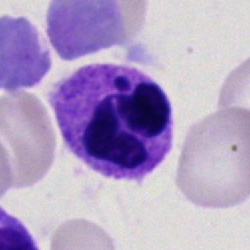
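Segmented neutrophil, the central cell in a stained human bone marrow smear. Its outline is roughly round and smooth. Notice how dense and very dark purple the chromatin is, and how fine purple granules are scattered all through the cytoplasm. Near the top of the cell, just above the nucleus, sits a small round dark dot.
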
